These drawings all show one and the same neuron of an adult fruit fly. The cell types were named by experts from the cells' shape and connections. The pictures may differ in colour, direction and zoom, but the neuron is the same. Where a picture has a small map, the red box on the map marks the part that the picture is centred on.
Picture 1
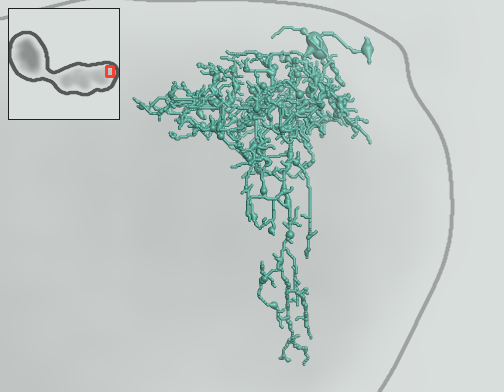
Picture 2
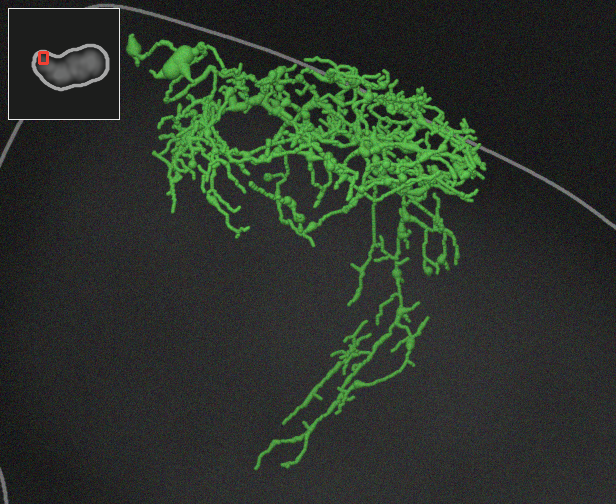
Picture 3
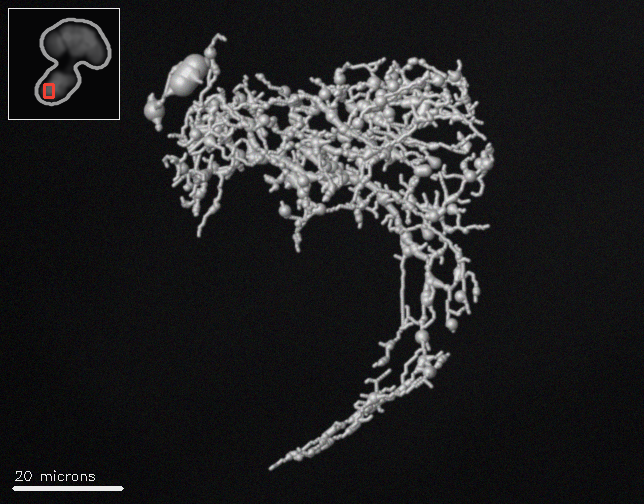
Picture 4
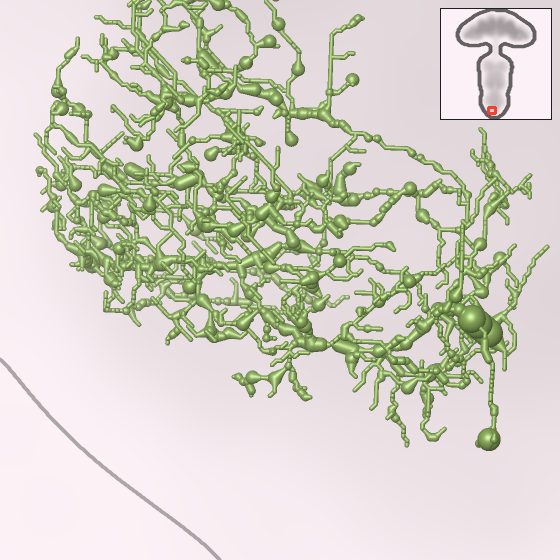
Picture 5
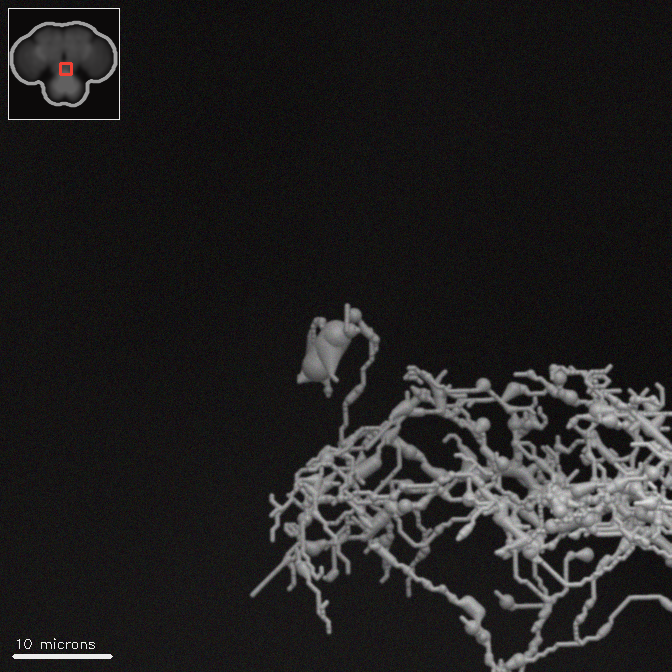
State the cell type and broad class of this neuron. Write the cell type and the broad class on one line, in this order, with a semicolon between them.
INXXX379; nerve-cord intrinsic neuron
